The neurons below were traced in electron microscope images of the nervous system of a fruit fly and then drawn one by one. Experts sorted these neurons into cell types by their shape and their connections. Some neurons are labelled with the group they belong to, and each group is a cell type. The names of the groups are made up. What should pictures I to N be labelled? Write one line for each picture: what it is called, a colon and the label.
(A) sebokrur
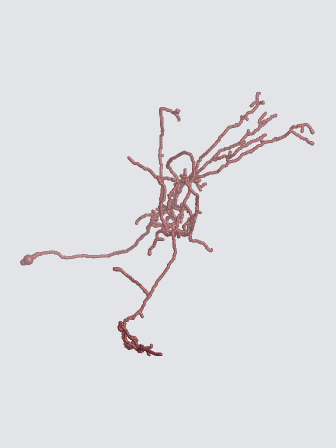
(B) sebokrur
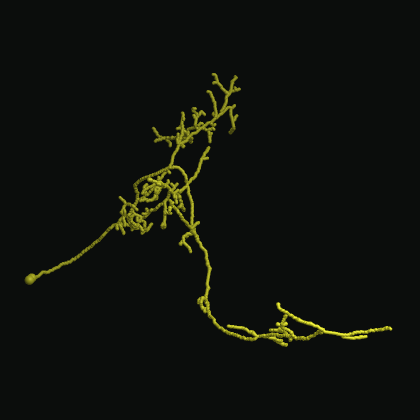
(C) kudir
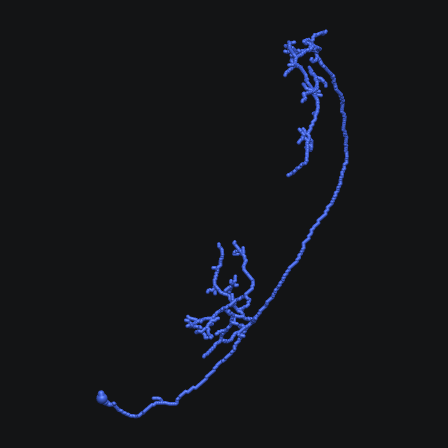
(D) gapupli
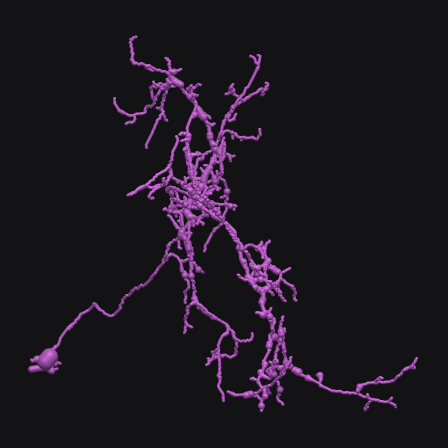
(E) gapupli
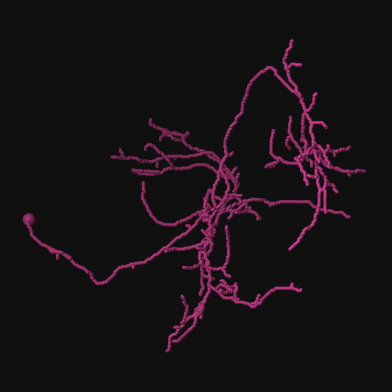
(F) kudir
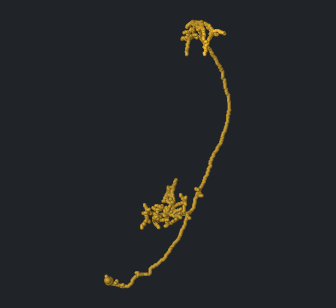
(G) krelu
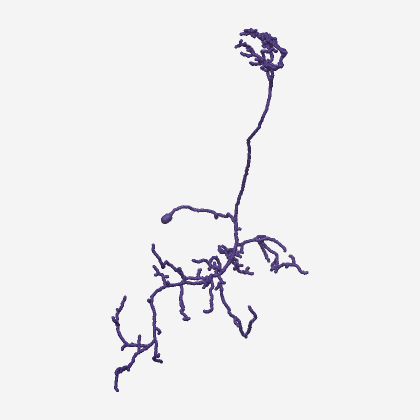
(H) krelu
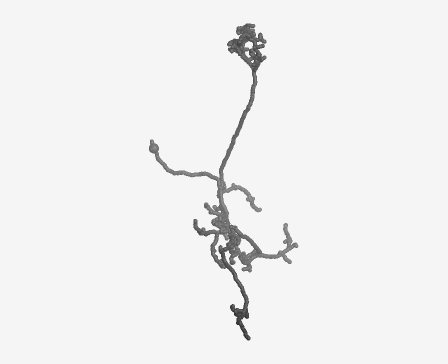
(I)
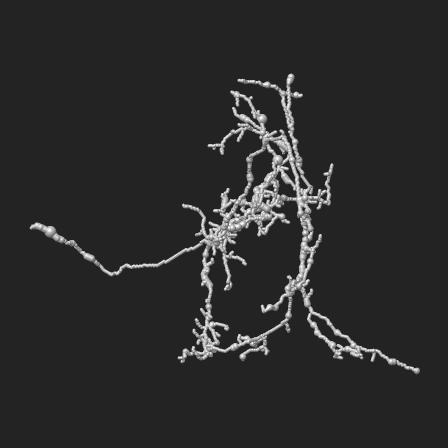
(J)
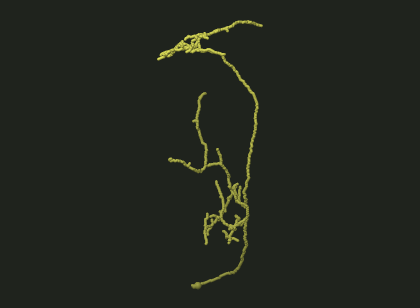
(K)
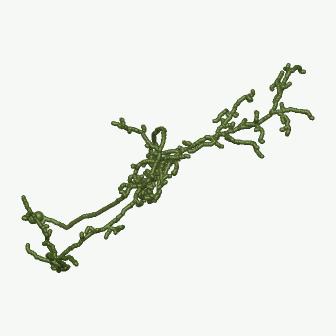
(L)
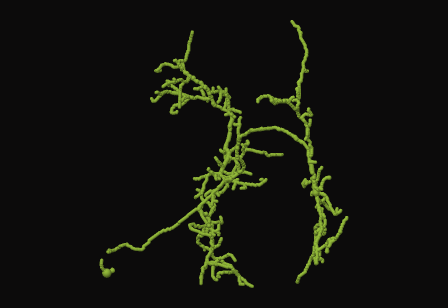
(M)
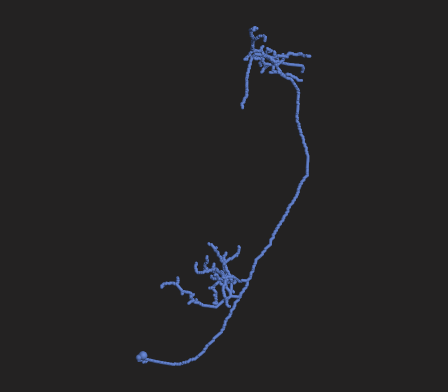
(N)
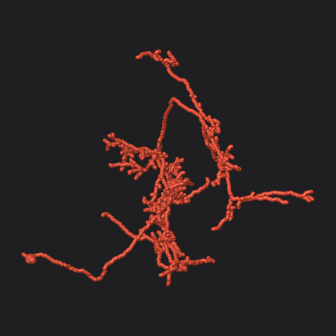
I: gapupli
J: kudir
K: sebokrur
L: gapupli
M: kudir
N: gapupli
